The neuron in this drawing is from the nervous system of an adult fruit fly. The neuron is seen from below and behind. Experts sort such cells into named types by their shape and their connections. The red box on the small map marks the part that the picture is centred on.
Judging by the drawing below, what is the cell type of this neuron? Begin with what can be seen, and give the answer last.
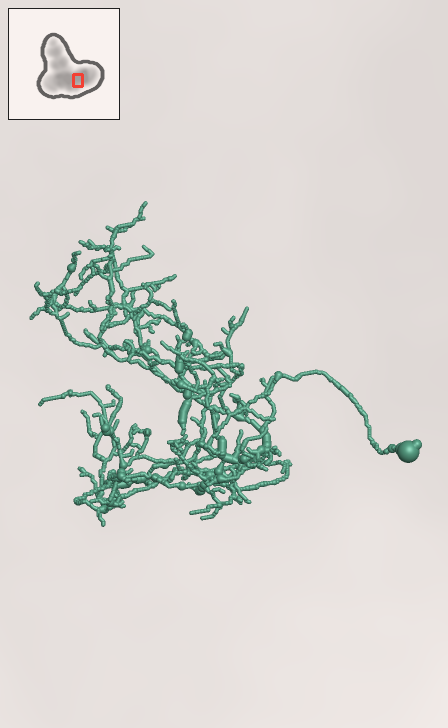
The cell body can be seen on the right of the picture. Dozens of branch ends can be seen. This is a central-brain intrinsic neuron. It is of cell type CRE043_d.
